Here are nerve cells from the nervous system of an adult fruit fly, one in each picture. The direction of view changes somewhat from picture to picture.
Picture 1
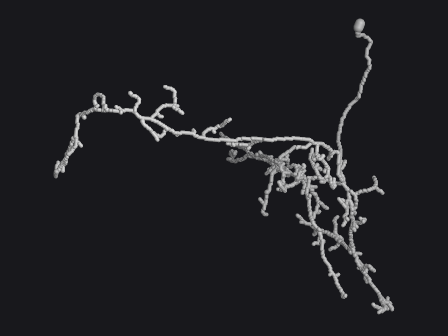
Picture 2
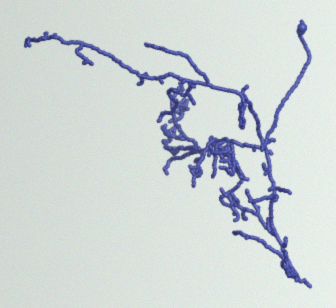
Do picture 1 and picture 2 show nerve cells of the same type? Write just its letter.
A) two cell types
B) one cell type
B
